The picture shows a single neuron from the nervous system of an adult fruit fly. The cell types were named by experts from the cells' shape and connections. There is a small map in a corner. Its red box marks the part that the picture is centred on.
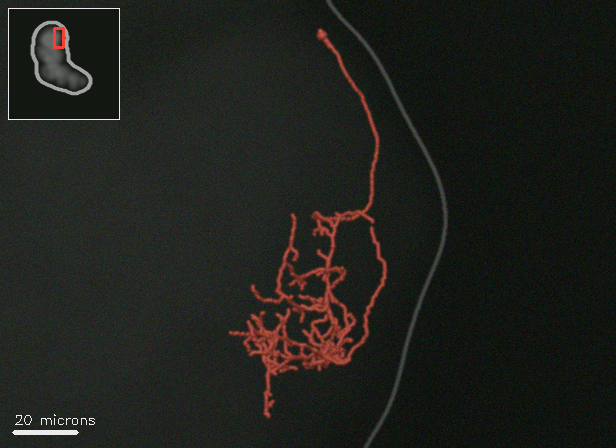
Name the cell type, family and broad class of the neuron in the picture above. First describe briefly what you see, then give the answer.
The cell body is at the top of the picture. By the scale bar it is about 120 microns tall in this view. The picture shows dozens of branch ends. It is of cell type SMP215. The family is hemilineage SLPpl1. Its broad class is central-brain intrinsic neuron.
